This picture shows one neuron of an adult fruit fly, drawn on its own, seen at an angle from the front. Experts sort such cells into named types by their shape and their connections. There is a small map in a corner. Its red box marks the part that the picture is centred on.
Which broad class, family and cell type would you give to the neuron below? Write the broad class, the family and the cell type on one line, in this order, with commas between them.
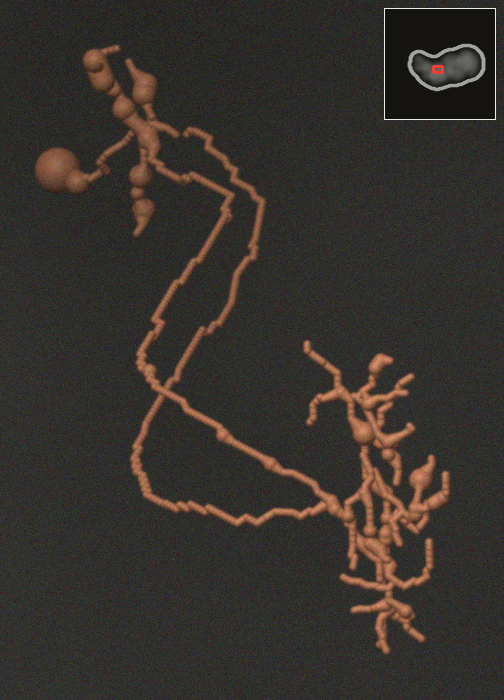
optic-lobe intrinsic neuron, T, T4d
